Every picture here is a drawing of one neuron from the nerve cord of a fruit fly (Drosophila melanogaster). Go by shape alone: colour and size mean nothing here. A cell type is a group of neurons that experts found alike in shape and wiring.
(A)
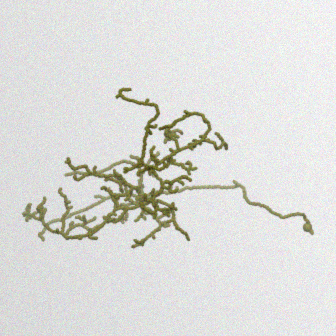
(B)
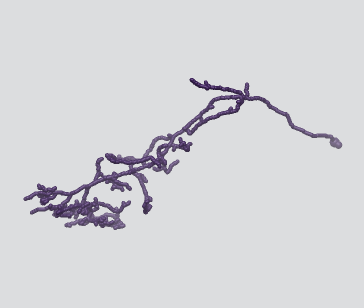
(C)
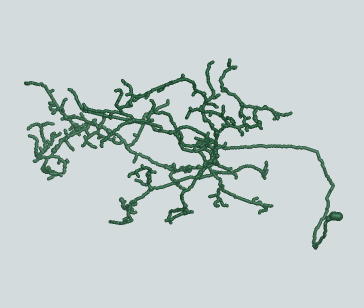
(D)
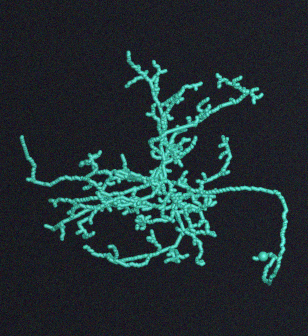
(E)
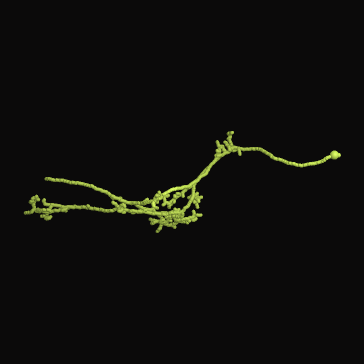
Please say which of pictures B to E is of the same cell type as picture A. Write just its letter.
D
